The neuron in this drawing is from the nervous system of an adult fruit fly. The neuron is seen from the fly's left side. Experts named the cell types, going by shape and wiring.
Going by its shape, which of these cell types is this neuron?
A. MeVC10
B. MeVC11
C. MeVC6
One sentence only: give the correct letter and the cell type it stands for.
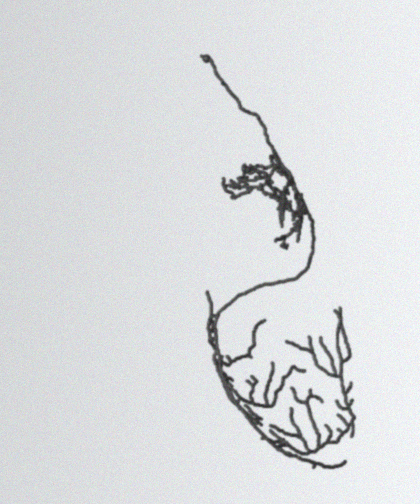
Option A, MeVC10, is the cell type of the neuron.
